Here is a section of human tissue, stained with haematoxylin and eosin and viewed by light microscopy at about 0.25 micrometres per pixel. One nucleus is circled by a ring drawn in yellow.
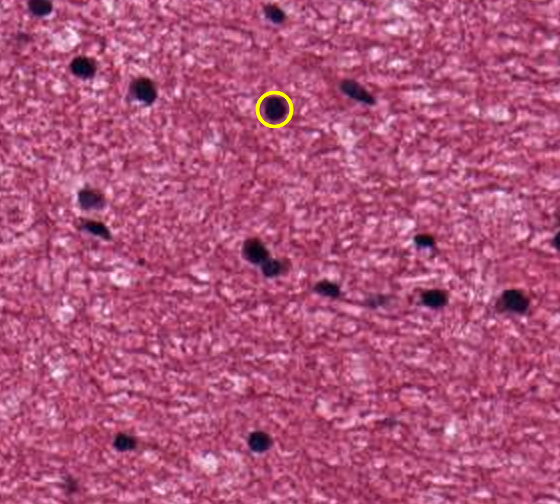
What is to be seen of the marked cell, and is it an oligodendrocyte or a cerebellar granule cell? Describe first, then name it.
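The nucleus is about the same size as the other small, round, dark nuclei scattered across the field, and rounder and smaller than the elongated dark nucleus just up and to its right. No distinct rim of cytoplasm can be made out; the nucleus seems to sit directly in the pink background. It is an oligodendrocyte.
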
